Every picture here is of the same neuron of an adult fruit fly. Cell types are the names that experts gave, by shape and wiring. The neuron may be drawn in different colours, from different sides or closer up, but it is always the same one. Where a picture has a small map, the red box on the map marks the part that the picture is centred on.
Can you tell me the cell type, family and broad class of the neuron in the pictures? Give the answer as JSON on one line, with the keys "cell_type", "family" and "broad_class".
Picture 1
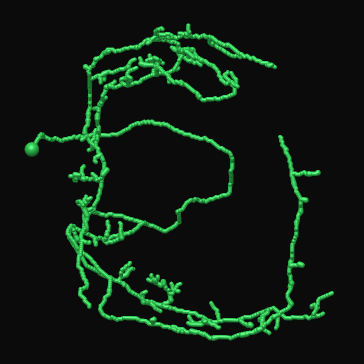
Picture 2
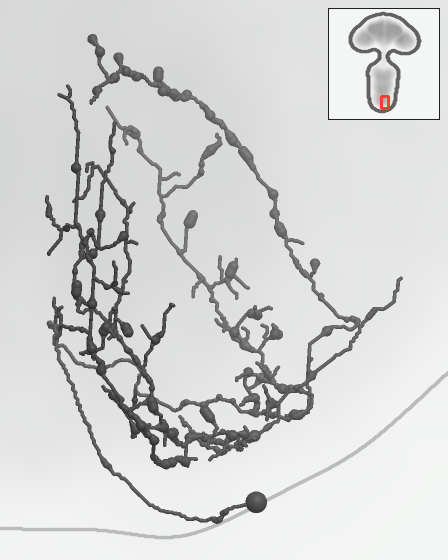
{"cell_type": "IN01B031_a", "family": "hemilineage 01B", "broad_class": "nerve-cord intrinsic neuron"}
